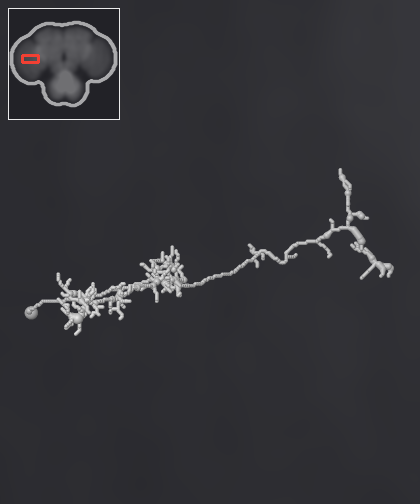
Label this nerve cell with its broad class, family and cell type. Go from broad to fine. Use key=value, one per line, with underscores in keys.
broad_class=optic-lobe intrinsic neuron
family=T
cell_type=T2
